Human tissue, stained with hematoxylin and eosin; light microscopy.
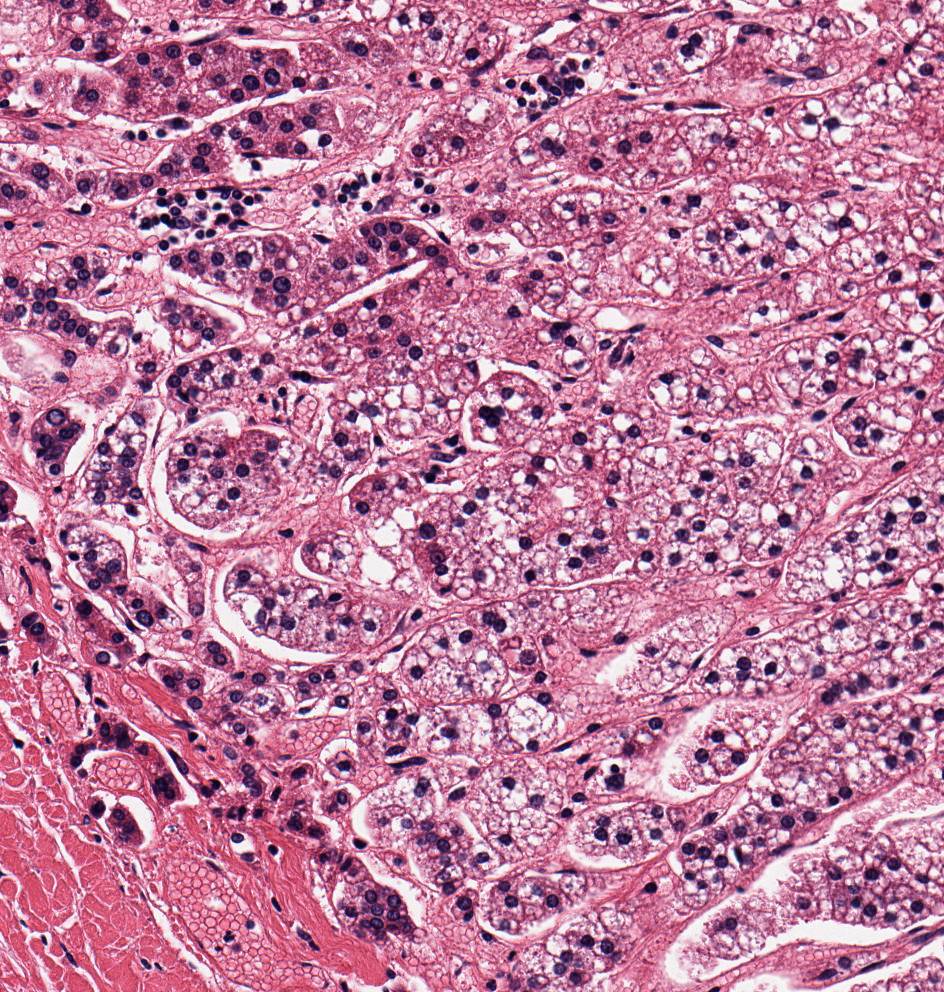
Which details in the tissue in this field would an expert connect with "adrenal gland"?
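This field shows adrenal gland. Across the centre and right, most cells have pale, finely vacuolated, bubbly cytoplasm. Each cell has a single small, round, darkly stained nucleus. The thin septa hold flattened, elongated spindle nuclei.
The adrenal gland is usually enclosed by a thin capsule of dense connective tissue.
At the lower left corner lies a band of dense, deeply eosinophilic tissue, without the vacuolated cells.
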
